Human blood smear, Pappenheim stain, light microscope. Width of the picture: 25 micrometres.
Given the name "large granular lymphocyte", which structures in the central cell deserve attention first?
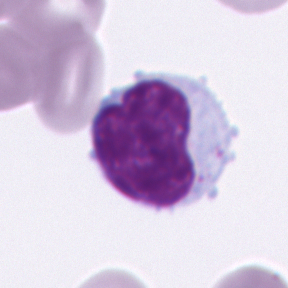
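Let me start with the nucleus: there is a notch in its upper left margin.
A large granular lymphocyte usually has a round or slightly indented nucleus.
So that notch sits comfortably with an indented outline. The nucleus measures about 11 by 9 micrometres and lies toward the left of a cell about 12 micrometres across.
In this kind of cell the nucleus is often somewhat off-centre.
Its position to the left goes with that. The cytoplasm forms a crescent on the right side of the nucleus, and only a few tiny reddish dots lie in it. Small knob-like projections also dot the edge of the cell.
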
